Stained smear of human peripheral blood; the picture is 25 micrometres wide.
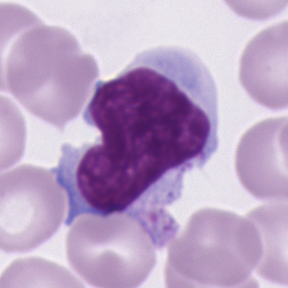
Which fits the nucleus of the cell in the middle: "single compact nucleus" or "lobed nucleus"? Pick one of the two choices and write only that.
Single compact nucleus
